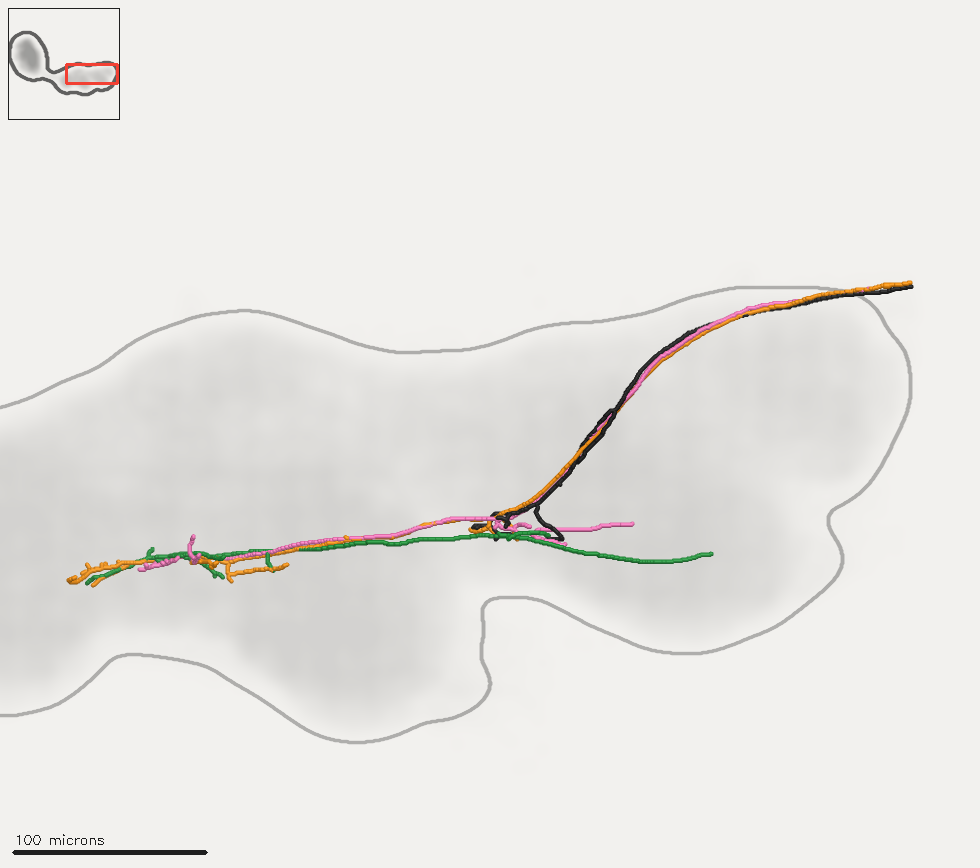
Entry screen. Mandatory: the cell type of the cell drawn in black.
SNpp02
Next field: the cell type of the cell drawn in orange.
SNpp01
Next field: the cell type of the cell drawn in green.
SNpp42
